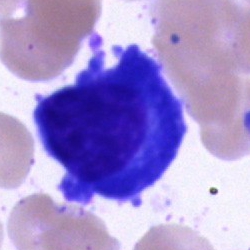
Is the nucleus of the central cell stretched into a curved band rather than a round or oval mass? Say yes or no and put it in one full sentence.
No, the nucleus takes the form of a single compact round or oval mass.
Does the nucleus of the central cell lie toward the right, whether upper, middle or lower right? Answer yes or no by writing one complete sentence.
No, the nucleus of this cell is positioned toward the left side.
